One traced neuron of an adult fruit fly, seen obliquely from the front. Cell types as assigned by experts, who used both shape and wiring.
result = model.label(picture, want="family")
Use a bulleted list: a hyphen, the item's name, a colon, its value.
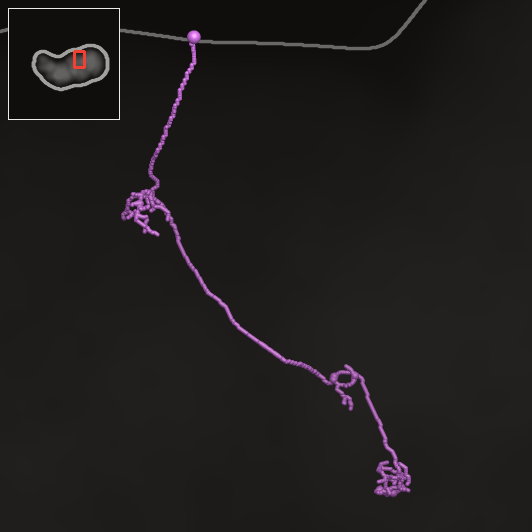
- family: class CX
